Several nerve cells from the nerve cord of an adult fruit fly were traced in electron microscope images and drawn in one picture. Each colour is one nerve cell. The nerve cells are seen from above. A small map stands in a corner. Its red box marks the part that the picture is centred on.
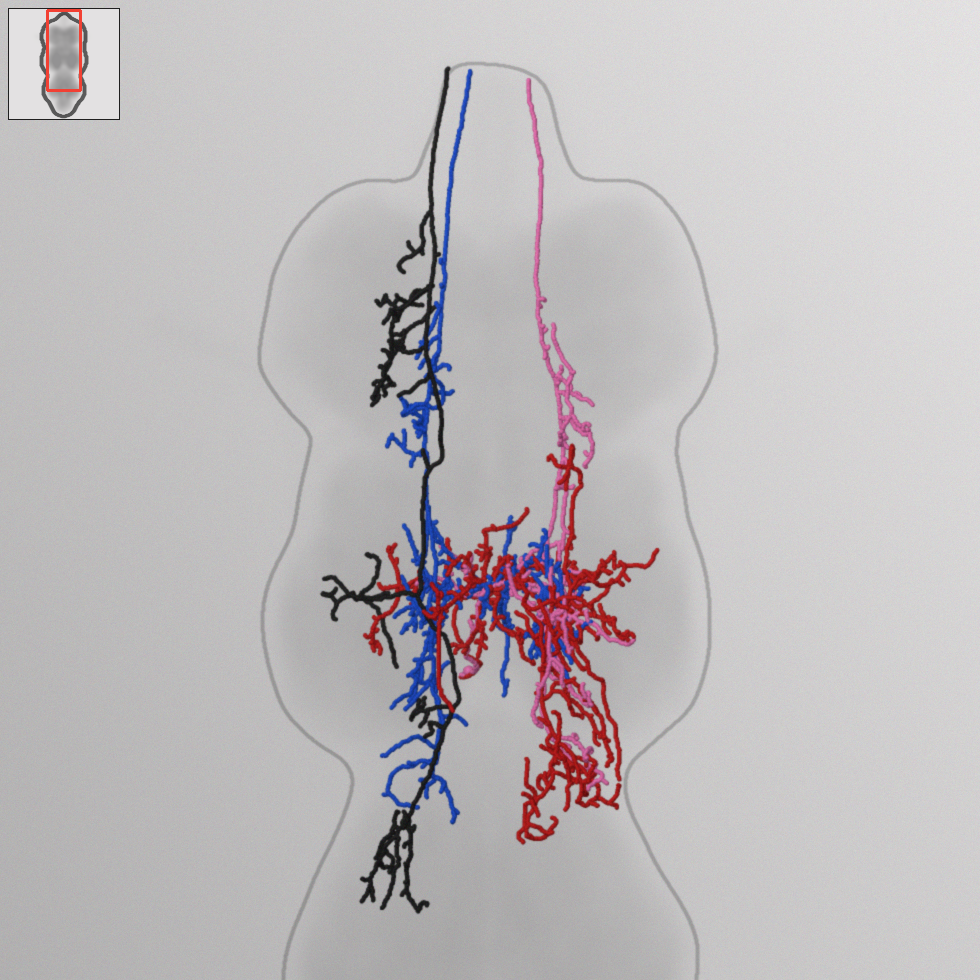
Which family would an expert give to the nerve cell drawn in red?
hemilineage 06B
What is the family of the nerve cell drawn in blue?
hemilineage 06B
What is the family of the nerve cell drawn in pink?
hemilineage 06B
